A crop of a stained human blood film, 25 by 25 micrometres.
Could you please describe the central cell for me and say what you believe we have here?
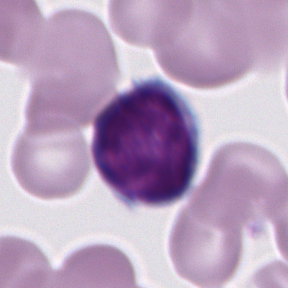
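Round nucleus here, about 10 by 9 micrometres, with no indentation and no lobes. Its chromatin looks dark purple, dense and coarsely clumped, and I see no nucleoli. Short fine hair-like projections stick out from the upper and lower edges of the cell. I'd call it a typical lymphocyte.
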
